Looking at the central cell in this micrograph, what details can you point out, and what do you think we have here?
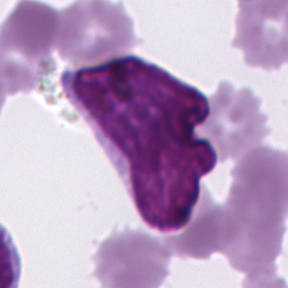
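Nucleus occupies almost the entire cell, wide above and narrowing below. Cytoplasm visible only as a narrow pale blue rim along the lower left. No cytoplasmic granules seen. Cell: myeloblast.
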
